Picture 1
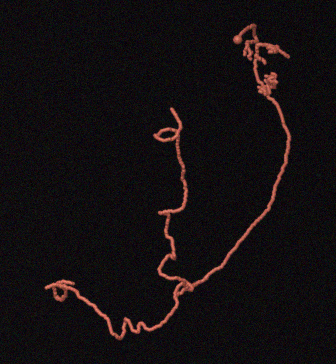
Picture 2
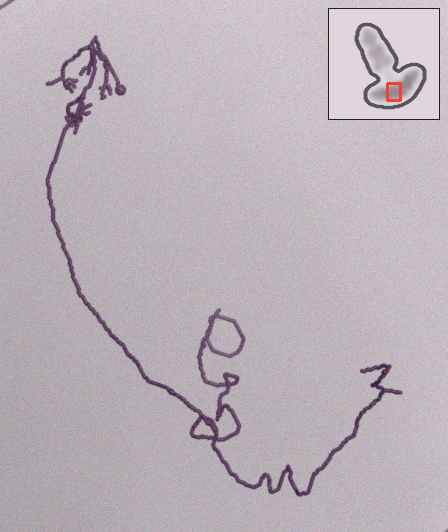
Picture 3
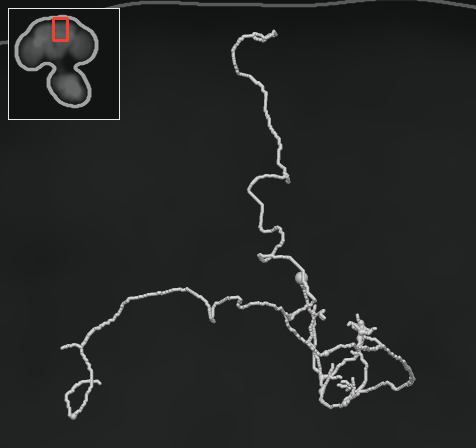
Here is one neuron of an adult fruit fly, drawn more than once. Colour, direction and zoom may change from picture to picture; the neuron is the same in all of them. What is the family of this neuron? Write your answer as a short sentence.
The family is class Kenyon Cell.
